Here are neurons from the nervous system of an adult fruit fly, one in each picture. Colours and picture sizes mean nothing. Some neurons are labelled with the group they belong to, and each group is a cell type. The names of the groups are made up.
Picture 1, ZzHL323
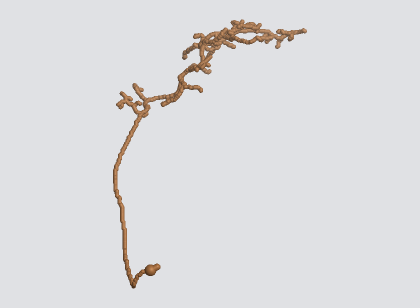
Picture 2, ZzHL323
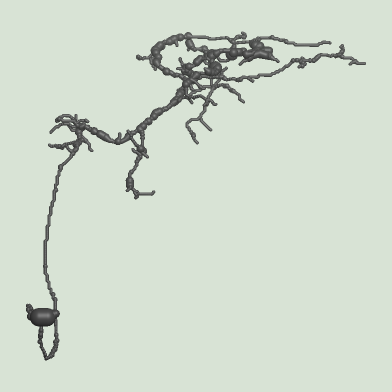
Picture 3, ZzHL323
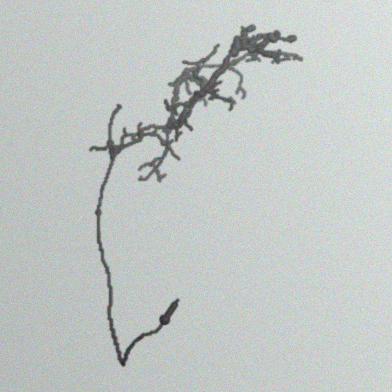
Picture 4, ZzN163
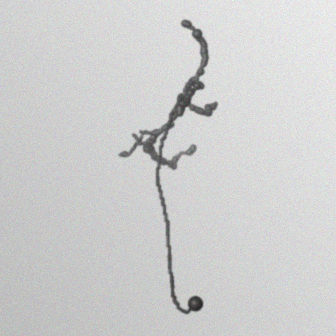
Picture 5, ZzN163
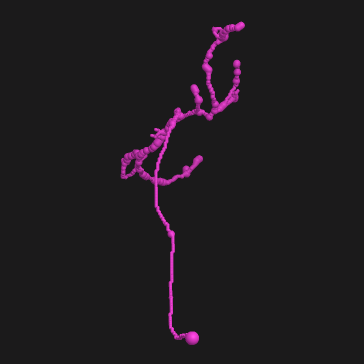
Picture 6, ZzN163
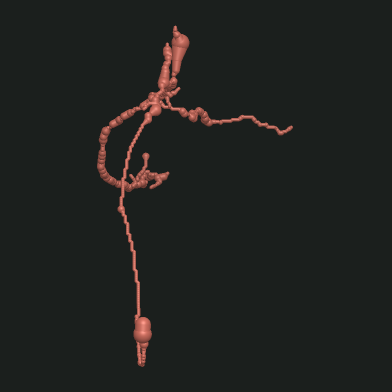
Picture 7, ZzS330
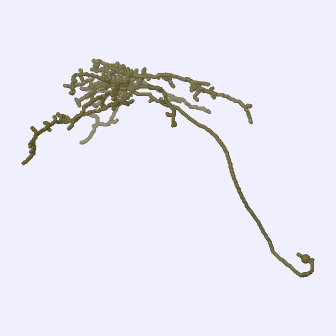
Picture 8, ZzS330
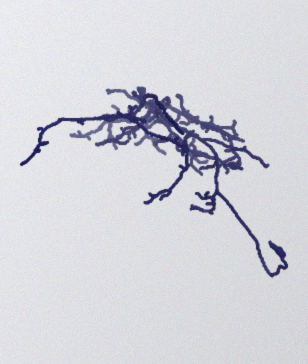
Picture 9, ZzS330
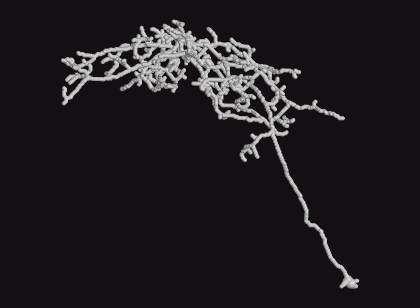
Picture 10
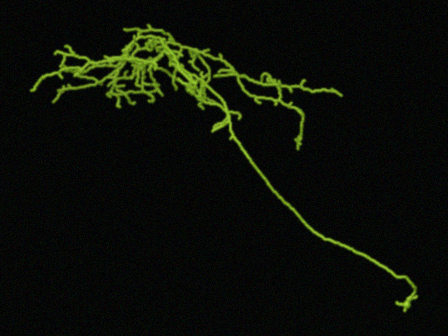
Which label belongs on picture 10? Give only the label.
ZzS330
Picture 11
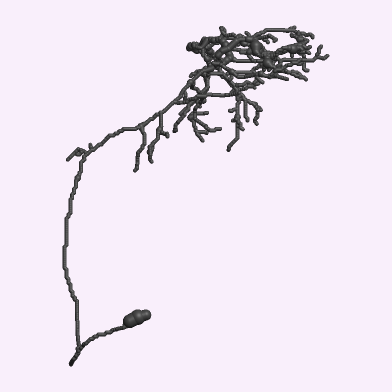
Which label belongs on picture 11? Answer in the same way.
ZzHL323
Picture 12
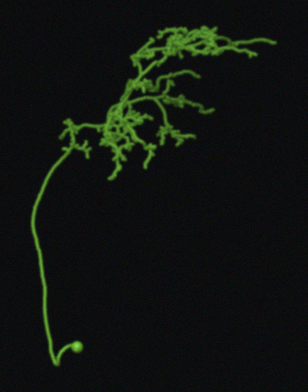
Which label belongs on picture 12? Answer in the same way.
ZzHL323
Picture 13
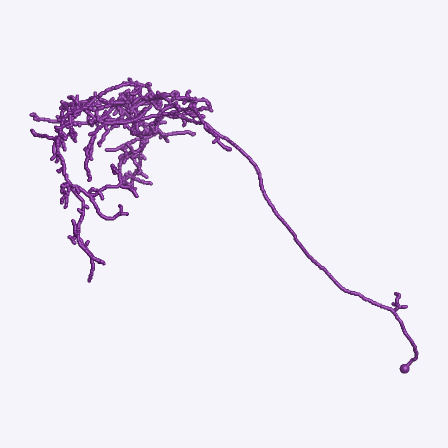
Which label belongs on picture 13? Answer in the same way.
ZzS330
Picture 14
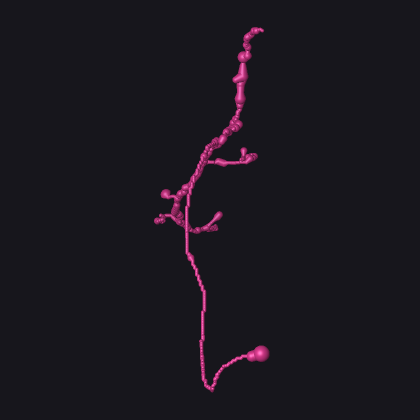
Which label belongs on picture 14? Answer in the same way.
ZzN163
